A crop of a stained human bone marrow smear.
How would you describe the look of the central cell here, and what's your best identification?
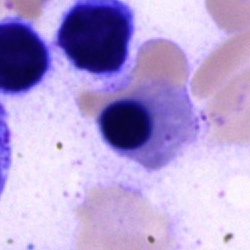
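Nucleolus: none visible. Nucleus placed toward the left side of the cell. Cytoplasm covers more of the cell than the nucleus does. Outline irregular and angular. Cell: erythroblast.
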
